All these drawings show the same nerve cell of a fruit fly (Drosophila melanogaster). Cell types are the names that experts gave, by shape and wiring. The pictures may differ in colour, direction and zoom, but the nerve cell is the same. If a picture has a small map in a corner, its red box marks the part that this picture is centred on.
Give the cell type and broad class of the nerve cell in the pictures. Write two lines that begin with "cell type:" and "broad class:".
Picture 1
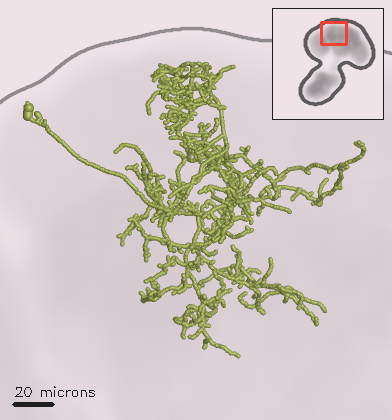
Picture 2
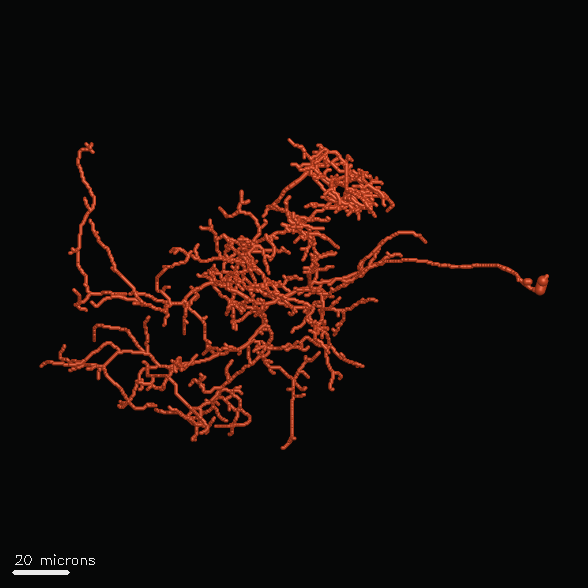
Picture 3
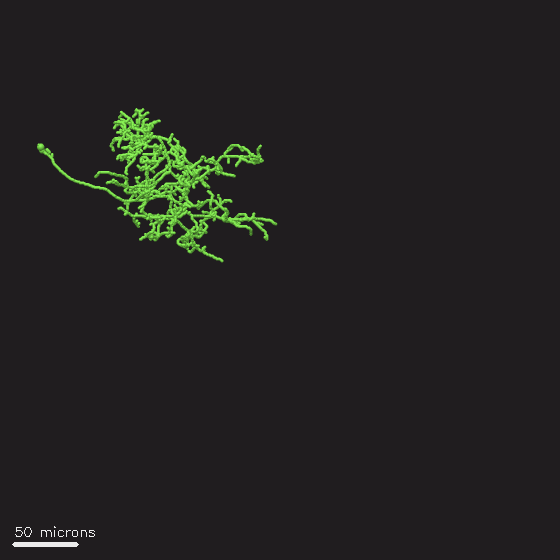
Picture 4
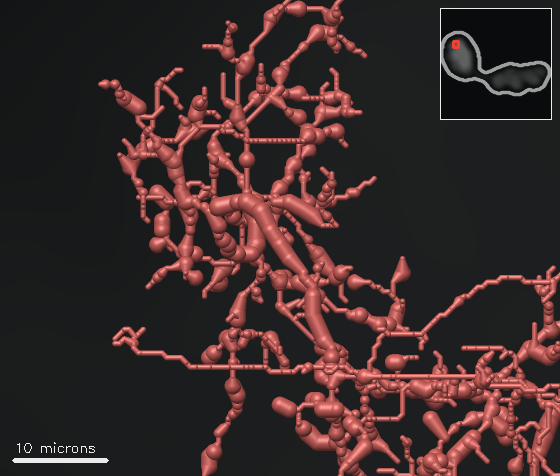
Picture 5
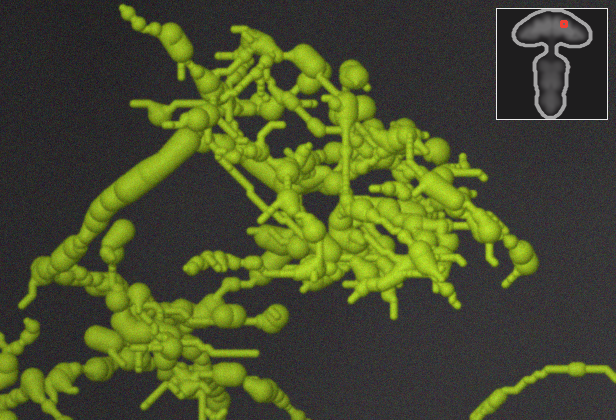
cell type: CL003
broad class: central-brain intrinsic neuron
